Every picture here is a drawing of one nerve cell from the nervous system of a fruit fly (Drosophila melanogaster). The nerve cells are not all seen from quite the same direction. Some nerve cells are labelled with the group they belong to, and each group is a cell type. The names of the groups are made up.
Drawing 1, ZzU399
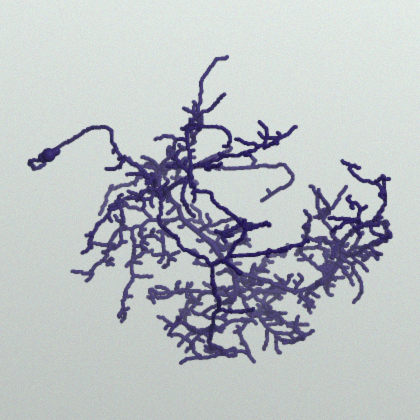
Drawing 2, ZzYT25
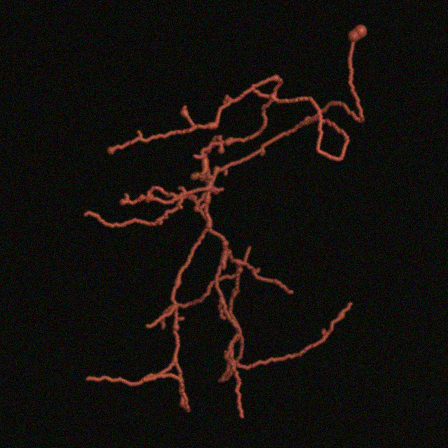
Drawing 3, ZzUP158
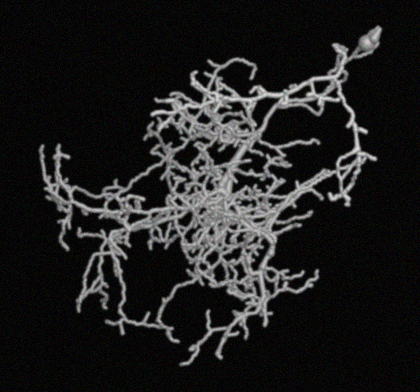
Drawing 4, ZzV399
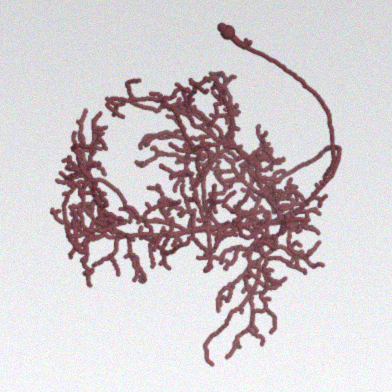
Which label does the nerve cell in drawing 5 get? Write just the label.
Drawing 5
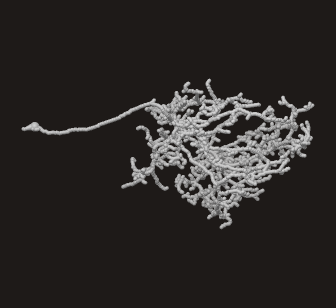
ZzU399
